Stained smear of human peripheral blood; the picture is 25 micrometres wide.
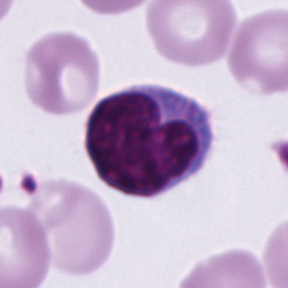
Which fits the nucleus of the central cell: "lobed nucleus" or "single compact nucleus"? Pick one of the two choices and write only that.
Single compact nucleus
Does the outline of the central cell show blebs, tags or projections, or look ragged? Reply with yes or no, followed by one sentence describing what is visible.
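No. The cell outline is smooth and roughly round.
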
